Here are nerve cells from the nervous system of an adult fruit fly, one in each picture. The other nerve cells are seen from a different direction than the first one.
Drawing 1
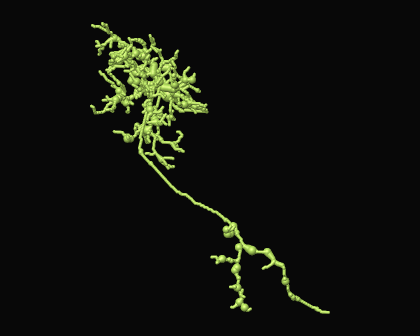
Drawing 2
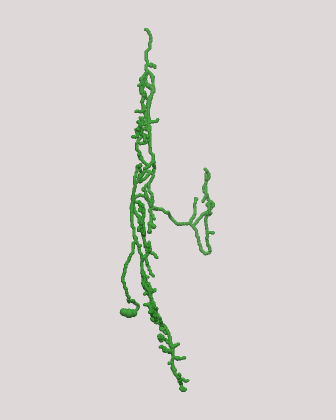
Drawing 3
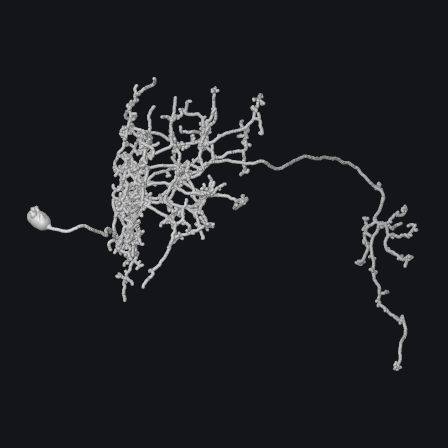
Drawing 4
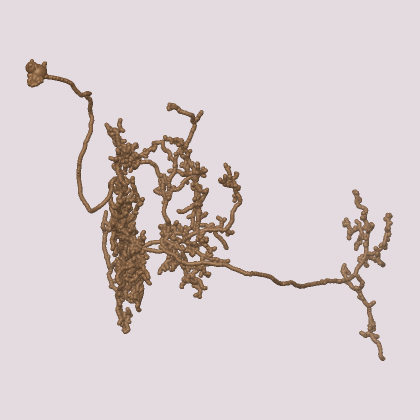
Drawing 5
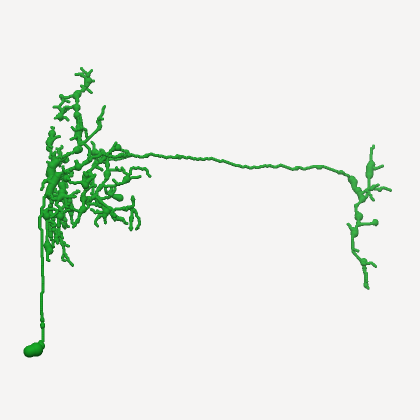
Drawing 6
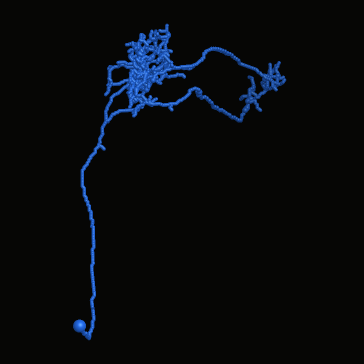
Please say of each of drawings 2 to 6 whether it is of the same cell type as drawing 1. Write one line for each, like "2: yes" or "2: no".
2: no
3: yes
4: yes
5: yes
6: no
